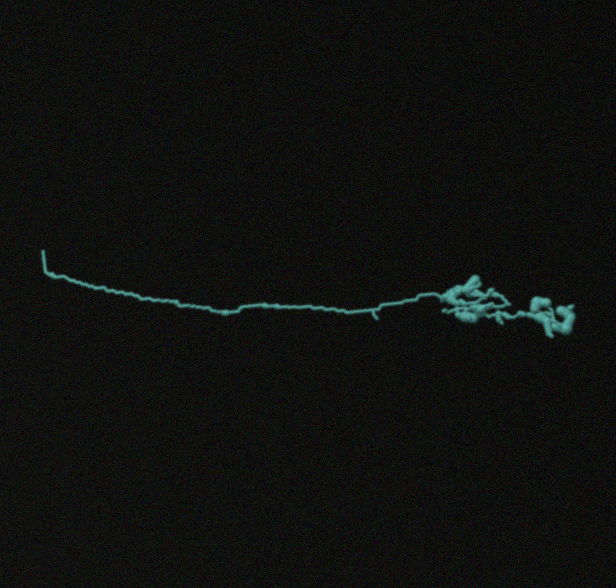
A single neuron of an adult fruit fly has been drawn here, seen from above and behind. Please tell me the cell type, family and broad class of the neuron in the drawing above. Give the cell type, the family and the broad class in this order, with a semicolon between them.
L5; L; optic-lobe intrinsic neuron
